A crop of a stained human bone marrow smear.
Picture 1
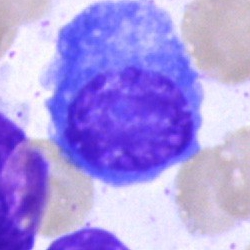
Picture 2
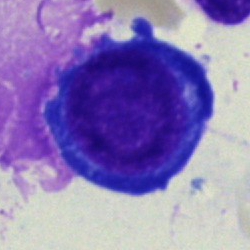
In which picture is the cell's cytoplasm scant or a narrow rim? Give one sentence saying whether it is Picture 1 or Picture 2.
Picture 2 contains a cell with scant cytoplasm around its nucleus.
